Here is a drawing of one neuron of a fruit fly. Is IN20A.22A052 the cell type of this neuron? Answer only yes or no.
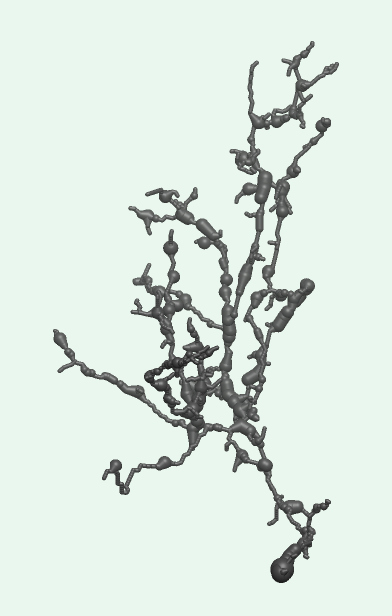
yes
